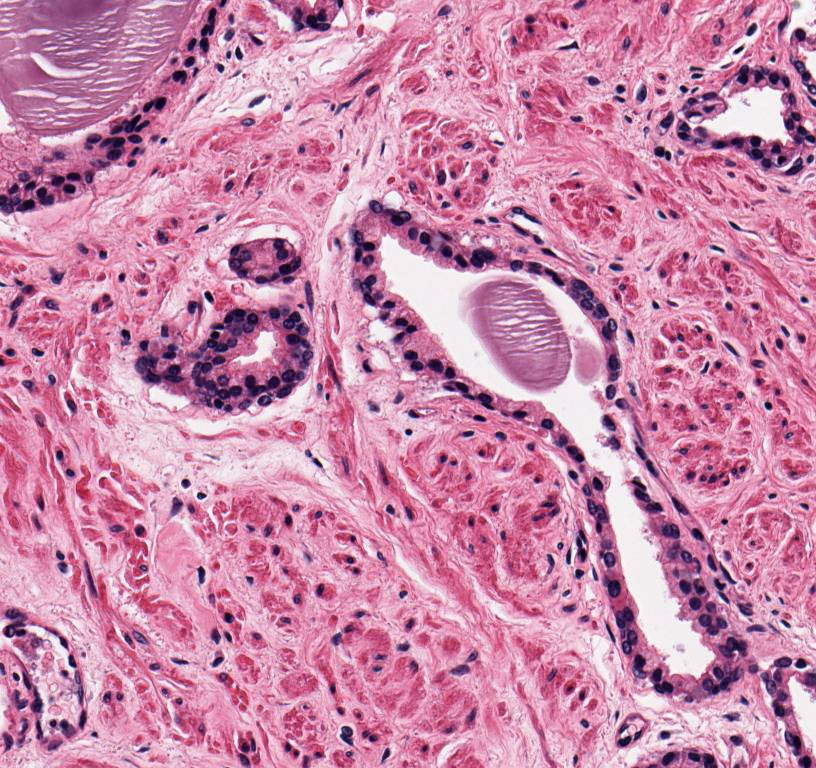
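Prostate: dense stroma with scattered glandular units fills most of the field. The largest gland, an elongated tube, runs diagonally from upper centre towards lower right. The glands are lined by cuboidal to low columnar epithelial cells with dark, round nuclei. Paler, looser pink connective tissue surrounds the glands, between them and the muscle bundles.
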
